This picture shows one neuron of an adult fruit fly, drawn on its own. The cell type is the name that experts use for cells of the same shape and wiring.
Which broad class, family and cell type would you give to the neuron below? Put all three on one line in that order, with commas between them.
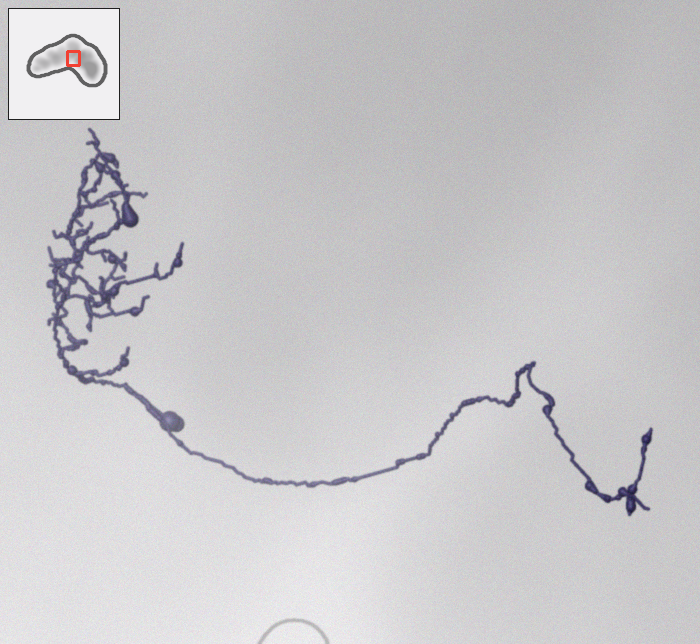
visual projection neuron, LPT, LPT100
